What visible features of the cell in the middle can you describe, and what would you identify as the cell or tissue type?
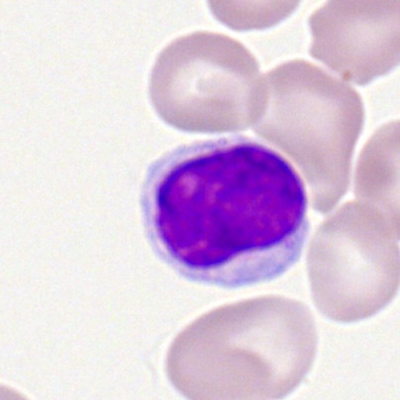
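The cell has a smooth, rounded outline. Its nucleus occupies most of the cell. The chromatin is condensed and dark purple, with a few paler patches. No coarse granules are present in the cytoplasm. This cell is a lymphocyte.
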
